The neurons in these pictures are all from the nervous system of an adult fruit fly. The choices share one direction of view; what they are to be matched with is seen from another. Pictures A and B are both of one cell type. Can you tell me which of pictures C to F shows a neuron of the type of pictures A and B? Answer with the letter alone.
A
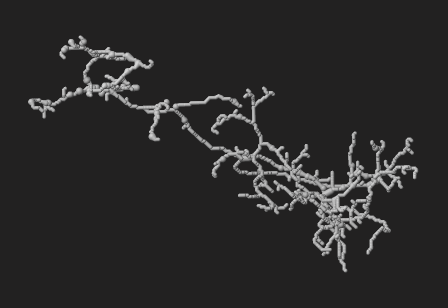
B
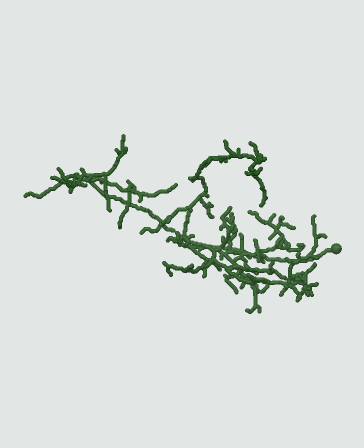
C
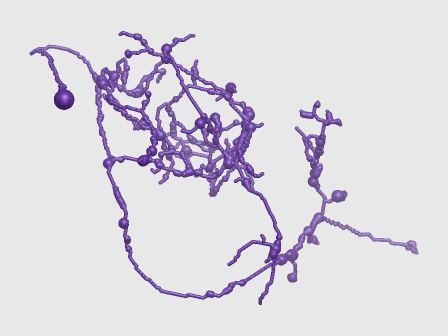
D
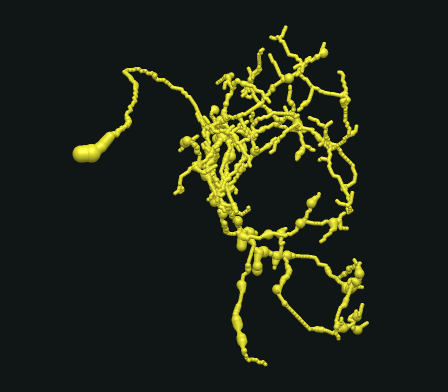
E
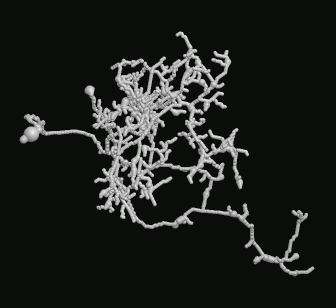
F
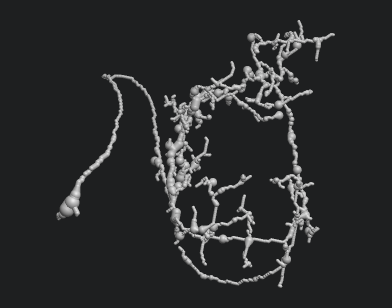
D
